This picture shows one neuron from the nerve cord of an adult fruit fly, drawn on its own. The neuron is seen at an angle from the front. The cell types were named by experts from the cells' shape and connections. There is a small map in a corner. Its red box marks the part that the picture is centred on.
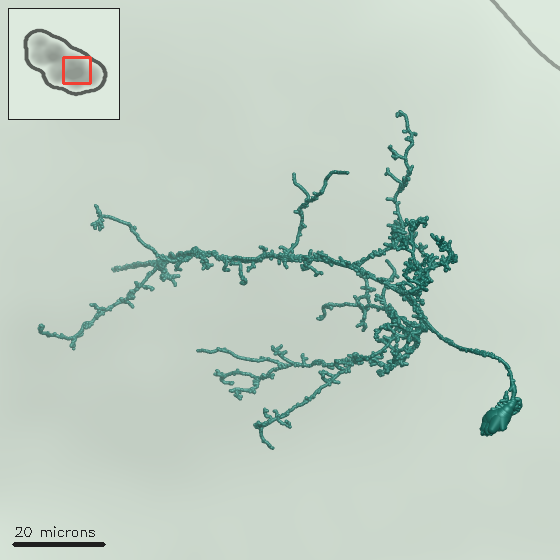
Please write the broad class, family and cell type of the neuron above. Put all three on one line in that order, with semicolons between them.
motor neuron of the nerve cord; hemilineage 15B; MNml79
